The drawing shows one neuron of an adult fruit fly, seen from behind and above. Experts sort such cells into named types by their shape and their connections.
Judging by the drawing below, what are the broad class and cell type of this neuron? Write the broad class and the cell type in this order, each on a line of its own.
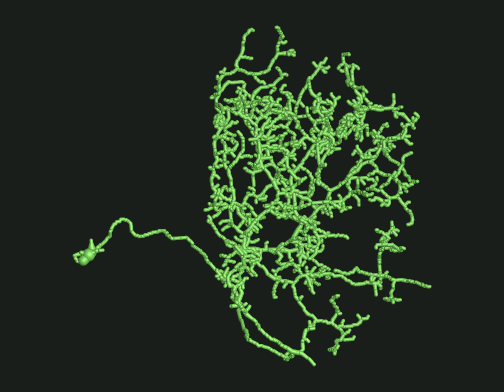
central-brain intrinsic neuron
GNG136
